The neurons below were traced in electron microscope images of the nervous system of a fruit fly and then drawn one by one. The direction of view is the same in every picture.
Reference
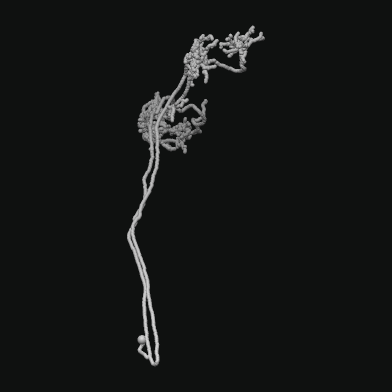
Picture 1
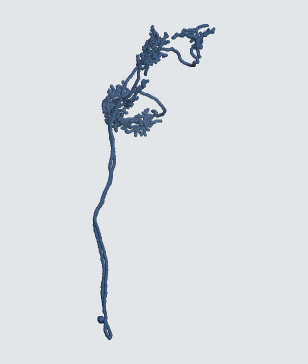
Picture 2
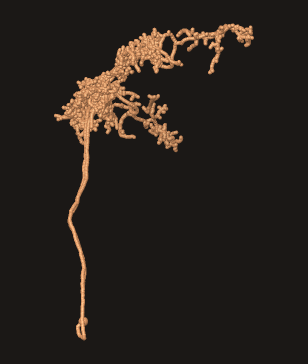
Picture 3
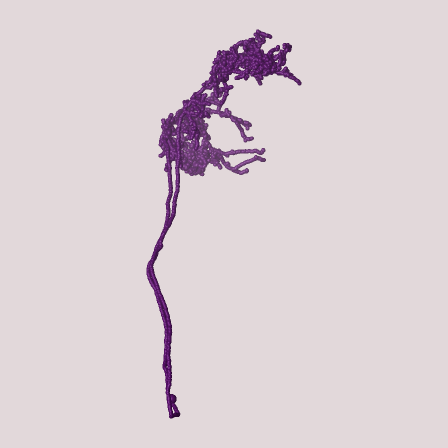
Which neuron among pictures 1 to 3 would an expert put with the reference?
1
